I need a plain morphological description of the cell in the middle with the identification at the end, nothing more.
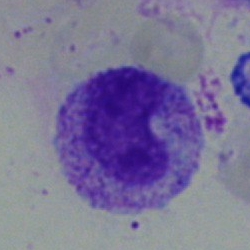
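Notice the notch on the right side of the nucleus. Within that notch sits a pale, clear area. The cytoplasm is abundant and filled with purple granules. You are looking at a metamyelocyte.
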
